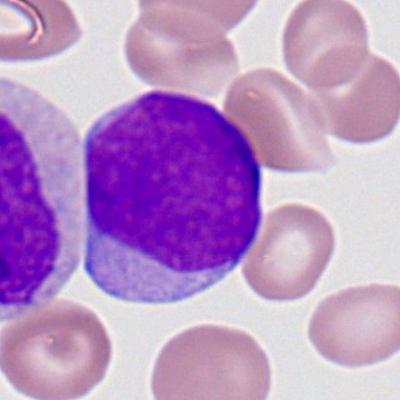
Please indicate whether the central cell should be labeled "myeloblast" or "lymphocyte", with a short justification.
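This is a myeloblast. First point, the chromatin: it is dark purple and finely stippled with small paler spots, fine rather than dense and clumped.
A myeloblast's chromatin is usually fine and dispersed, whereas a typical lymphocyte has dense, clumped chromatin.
Remaining points, as seen: the outline is roughly round and smooth, and the cytoplasm is a scant pale blue rim, widest at the bottom of the cell, with no vacuoles.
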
